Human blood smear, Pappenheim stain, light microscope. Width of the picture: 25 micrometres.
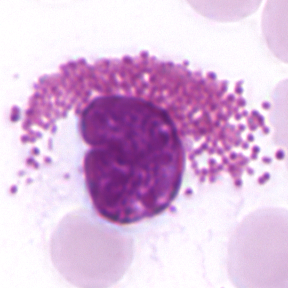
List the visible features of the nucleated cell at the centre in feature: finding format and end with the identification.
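Nucleoli: none to be seen in the nucleus
Granules: numerous, round, purple-red
Granule size: closely similar from one to the next
Granule position: mostly beside the nucleus, not over it
Name: eosinophil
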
